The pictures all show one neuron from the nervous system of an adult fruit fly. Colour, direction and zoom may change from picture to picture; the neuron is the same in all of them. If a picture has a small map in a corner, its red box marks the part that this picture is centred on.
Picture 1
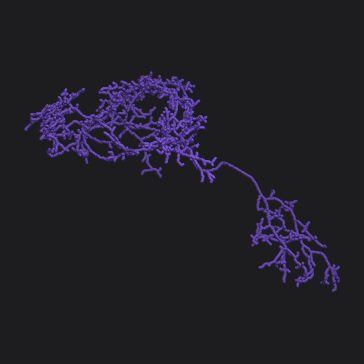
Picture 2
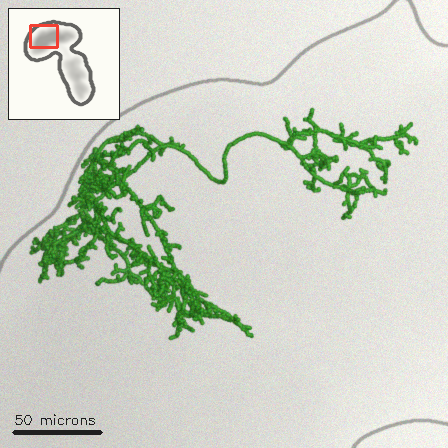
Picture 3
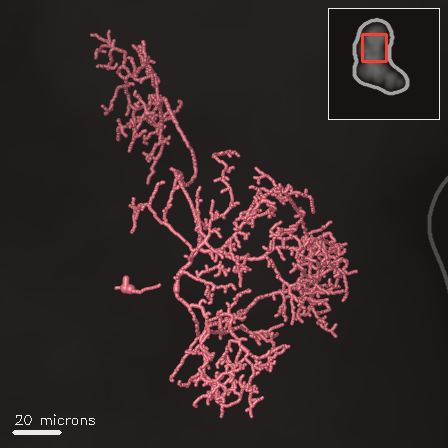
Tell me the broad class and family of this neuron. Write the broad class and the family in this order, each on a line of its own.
central-brain intrinsic neuron
hemilineage AOTUv1_medial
